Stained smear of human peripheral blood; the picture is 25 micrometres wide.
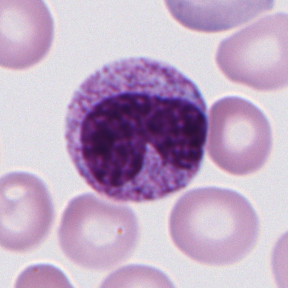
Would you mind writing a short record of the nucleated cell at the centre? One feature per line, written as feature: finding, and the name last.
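Outline: smooth, roundish, no surface projections
Nuclear notch: opens toward the bottom
Nuclear position: lower part of the cell, wider band of cytoplasm above
Chromatin: dark purple, coarsely clumped
Name: band neutrophil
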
